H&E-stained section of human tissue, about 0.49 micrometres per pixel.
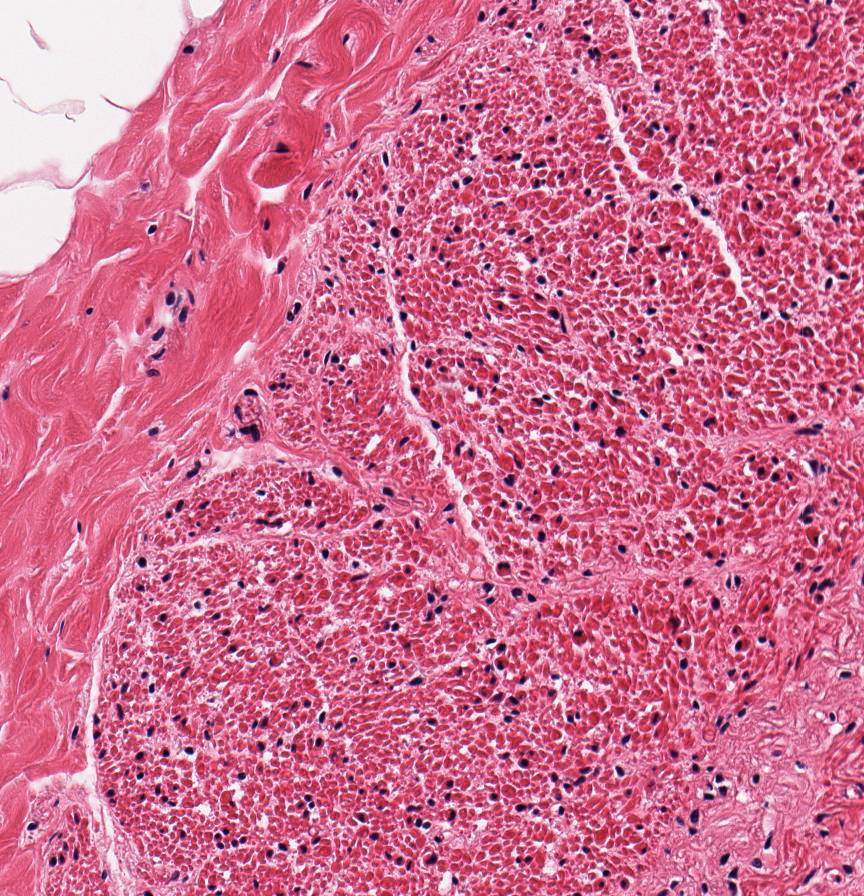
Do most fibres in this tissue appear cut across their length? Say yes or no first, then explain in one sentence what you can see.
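Yes. Most of the field, on the right and below, is filled by closely packed small eosinophilic profiles cut in cross-section.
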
